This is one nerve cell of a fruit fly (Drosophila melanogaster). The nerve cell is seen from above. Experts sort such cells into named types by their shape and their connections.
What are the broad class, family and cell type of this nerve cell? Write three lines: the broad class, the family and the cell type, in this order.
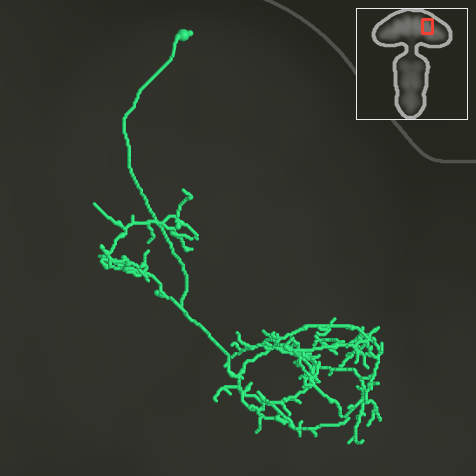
central-brain intrinsic neuron
hemilineage AOTUv2
LHAV7a4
